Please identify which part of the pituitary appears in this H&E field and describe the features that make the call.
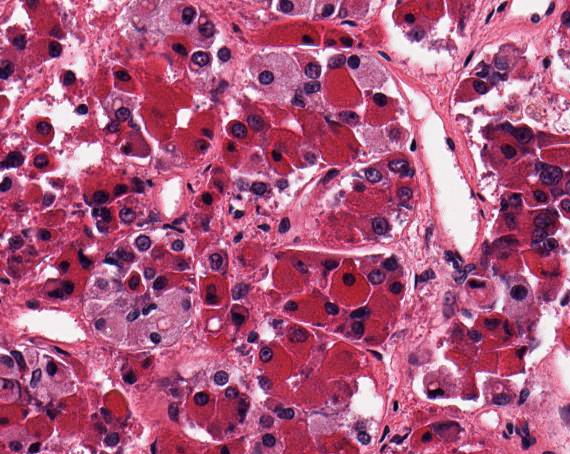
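This looks to me like the pars distalis. The cells sit in nests and clusters, with thin strands of pink fibrous stroma running between them.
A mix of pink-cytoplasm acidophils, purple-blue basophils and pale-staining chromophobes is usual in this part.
Most cells are polygonal with abundant deeply eosinophilic cytoplasm, and pale greyish-pink, finely granular cells are scattered among them, forming a rounded cluster at lower left. What decides it is that no gland lumens holding secretion or colloid appear anywhere.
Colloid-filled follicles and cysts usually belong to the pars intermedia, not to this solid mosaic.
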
